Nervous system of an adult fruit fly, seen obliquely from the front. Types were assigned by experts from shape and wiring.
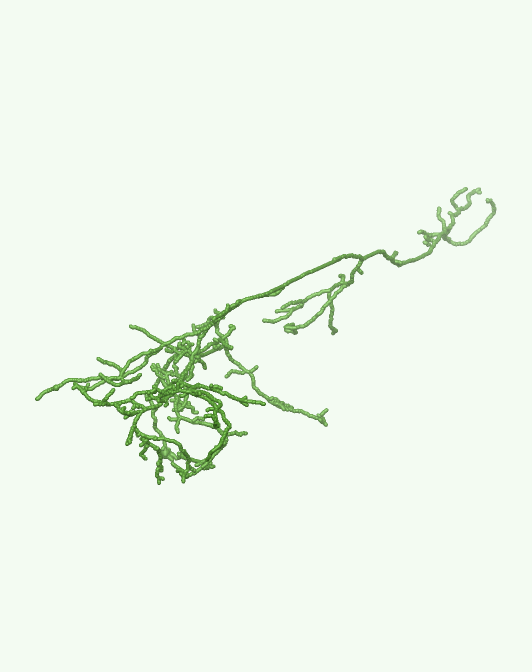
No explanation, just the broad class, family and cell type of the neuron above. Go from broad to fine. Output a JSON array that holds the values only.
["nerve-cord intrinsic neuron", "hemilineage 12A", "IN12A019_a"]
